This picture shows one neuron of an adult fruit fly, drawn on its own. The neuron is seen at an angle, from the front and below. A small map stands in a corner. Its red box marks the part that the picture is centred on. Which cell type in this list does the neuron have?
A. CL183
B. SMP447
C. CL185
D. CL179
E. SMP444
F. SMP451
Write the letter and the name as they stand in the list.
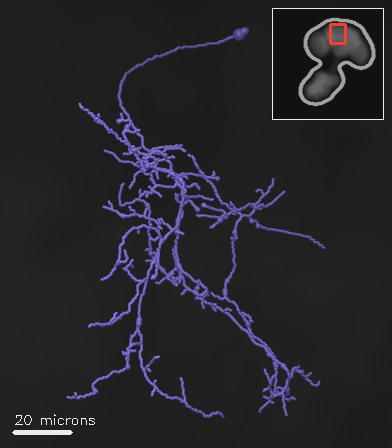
C. CL185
